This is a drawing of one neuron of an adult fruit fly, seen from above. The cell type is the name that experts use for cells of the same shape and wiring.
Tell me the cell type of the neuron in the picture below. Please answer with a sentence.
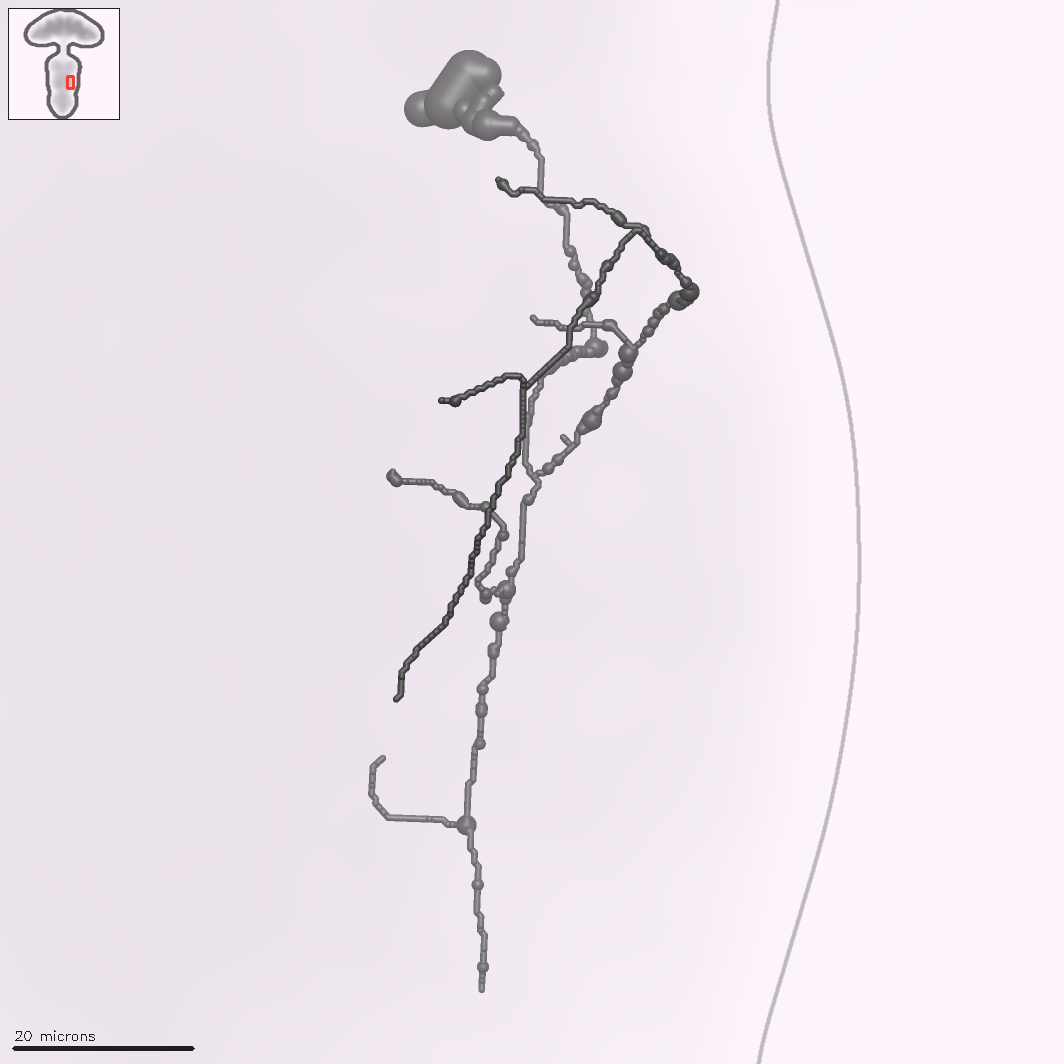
The cell type is MNml78.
